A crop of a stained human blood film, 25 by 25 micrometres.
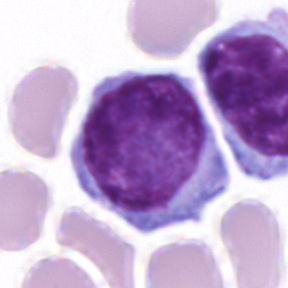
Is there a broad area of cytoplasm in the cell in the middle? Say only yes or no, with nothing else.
No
